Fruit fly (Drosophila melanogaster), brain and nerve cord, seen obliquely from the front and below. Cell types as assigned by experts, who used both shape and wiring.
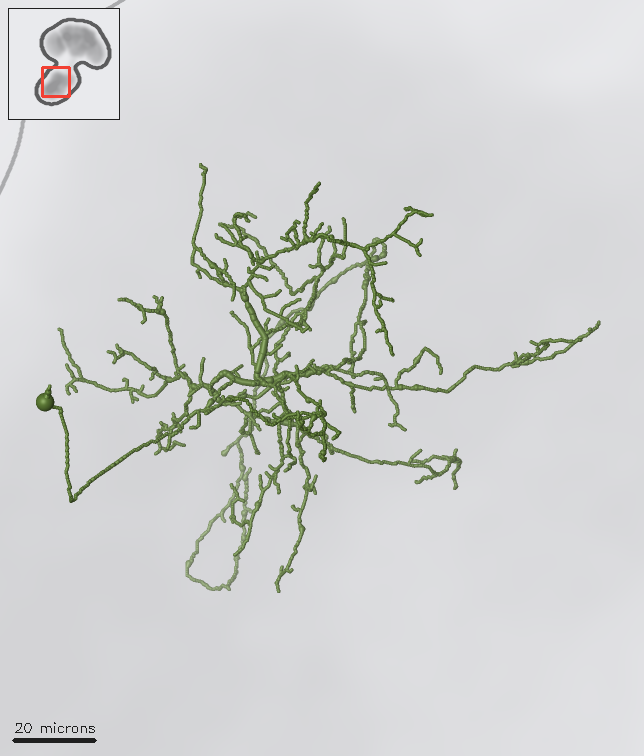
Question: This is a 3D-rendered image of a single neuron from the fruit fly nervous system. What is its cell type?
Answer: IN08B083_d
